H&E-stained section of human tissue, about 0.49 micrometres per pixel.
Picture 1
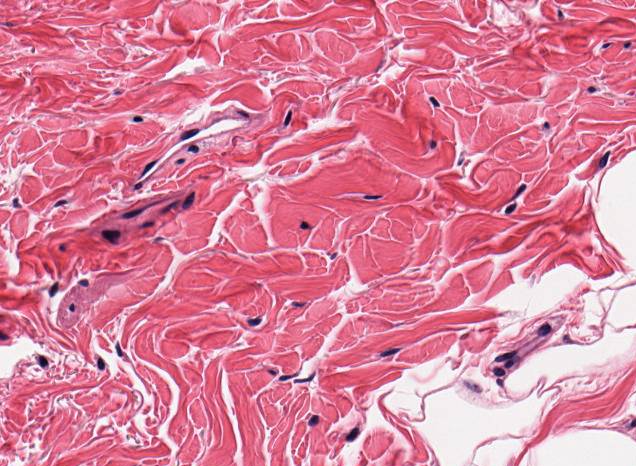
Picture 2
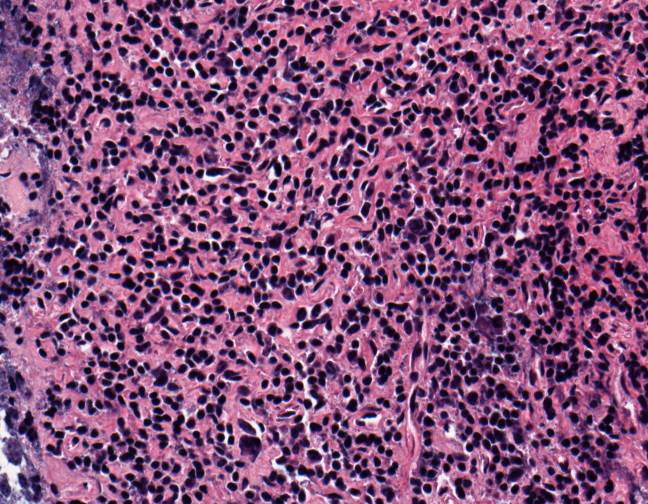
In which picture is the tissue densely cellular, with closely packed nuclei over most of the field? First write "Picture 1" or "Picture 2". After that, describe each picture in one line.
Picture 2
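In picture 1: Cells are sparse, with only scattered nuclei lying between the bundles.
In picture 2: The whole field is filled by a dense, diffuse sheet of cells without any organised units.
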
